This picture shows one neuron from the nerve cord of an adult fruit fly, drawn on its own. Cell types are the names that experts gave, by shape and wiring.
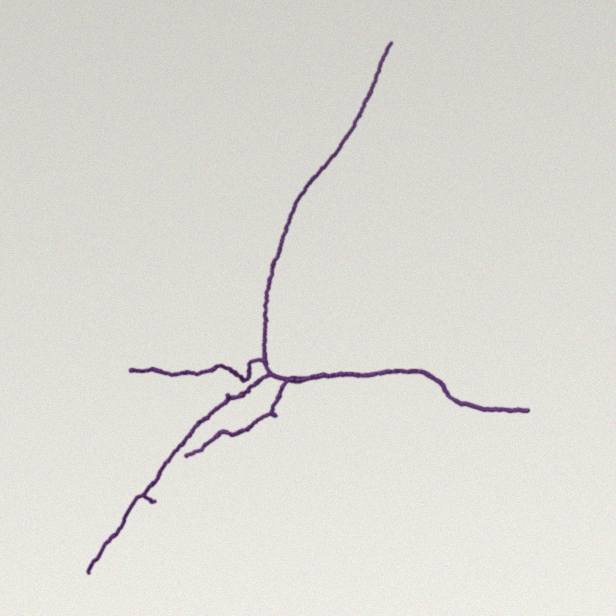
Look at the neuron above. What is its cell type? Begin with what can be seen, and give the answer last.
The drawing shows no cell body. It has a dozen or fewer branch ends. Its broad class is sensory neuron ascending to the brain. Its cell type is SApp14.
